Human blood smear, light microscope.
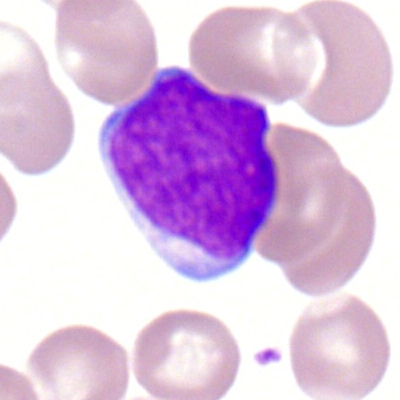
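Myeloblast (central cell). The nucleus, a single unlobed mass, fills most of the cell. Its chromatin is finely stippled rather than coarsely clumped. The cytoplasm forms a scant pale blue rim, widest at the lower left.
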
